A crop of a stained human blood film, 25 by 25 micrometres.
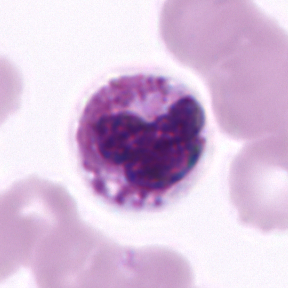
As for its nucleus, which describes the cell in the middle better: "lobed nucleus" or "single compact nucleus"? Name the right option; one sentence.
Rather than one mass, the nucleus consists of distinct lobes.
